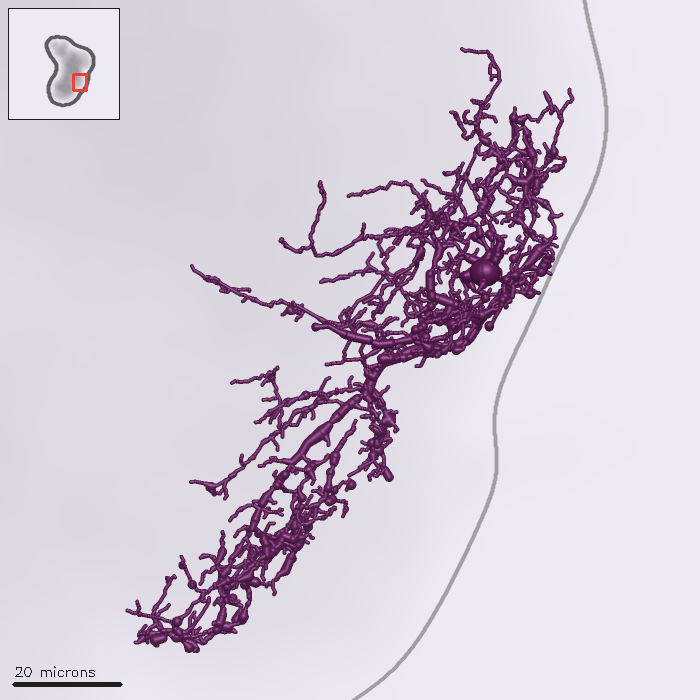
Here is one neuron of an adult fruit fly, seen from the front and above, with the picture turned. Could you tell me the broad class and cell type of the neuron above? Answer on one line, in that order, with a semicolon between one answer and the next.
central-brain intrinsic neuron; GNG334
